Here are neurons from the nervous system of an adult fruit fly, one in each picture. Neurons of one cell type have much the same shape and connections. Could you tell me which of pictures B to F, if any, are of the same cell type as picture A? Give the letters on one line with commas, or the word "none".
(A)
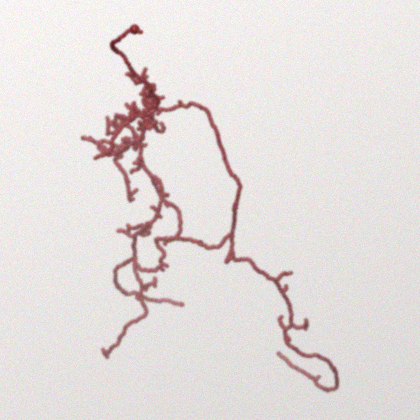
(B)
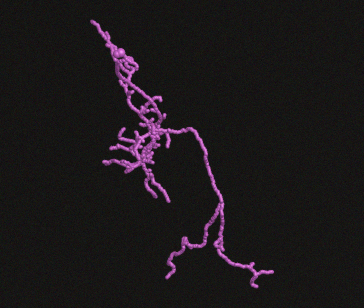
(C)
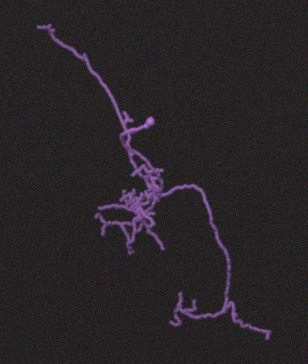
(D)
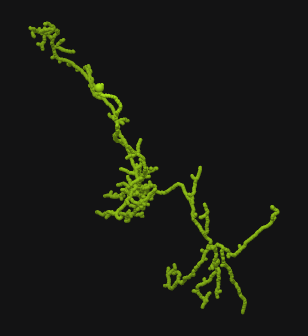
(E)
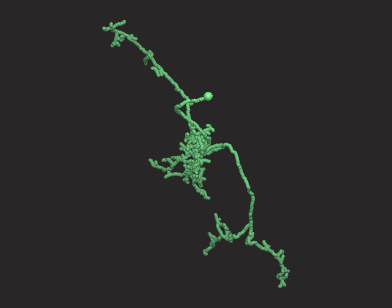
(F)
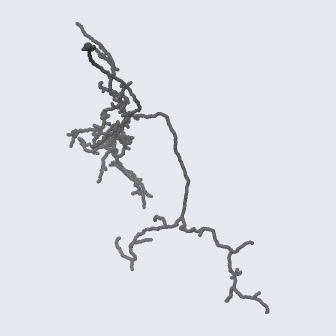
B, C, E, F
